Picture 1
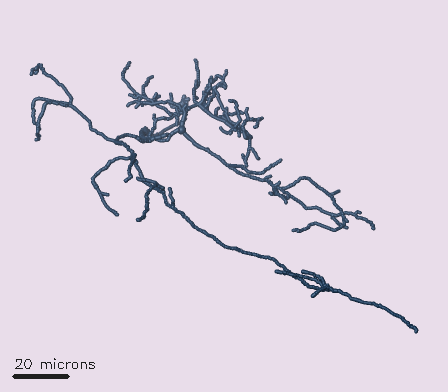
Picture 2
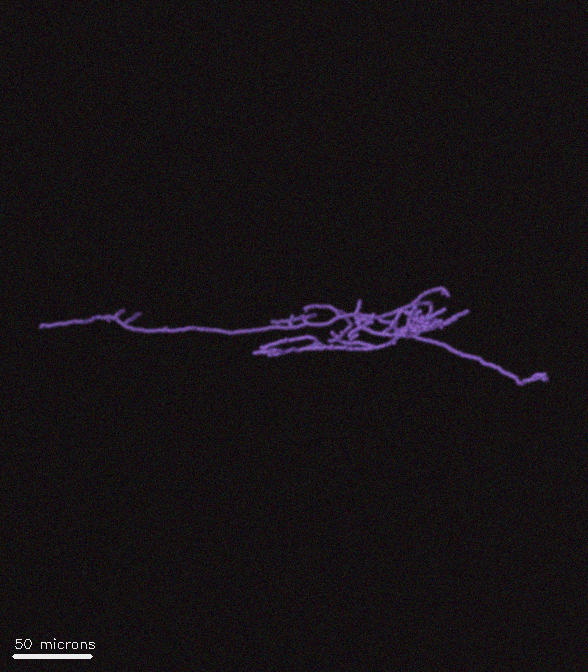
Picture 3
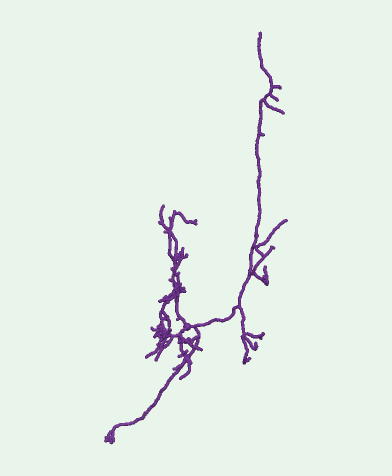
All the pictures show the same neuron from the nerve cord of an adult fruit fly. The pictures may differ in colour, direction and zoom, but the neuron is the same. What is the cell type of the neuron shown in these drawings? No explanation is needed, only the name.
IN08B091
